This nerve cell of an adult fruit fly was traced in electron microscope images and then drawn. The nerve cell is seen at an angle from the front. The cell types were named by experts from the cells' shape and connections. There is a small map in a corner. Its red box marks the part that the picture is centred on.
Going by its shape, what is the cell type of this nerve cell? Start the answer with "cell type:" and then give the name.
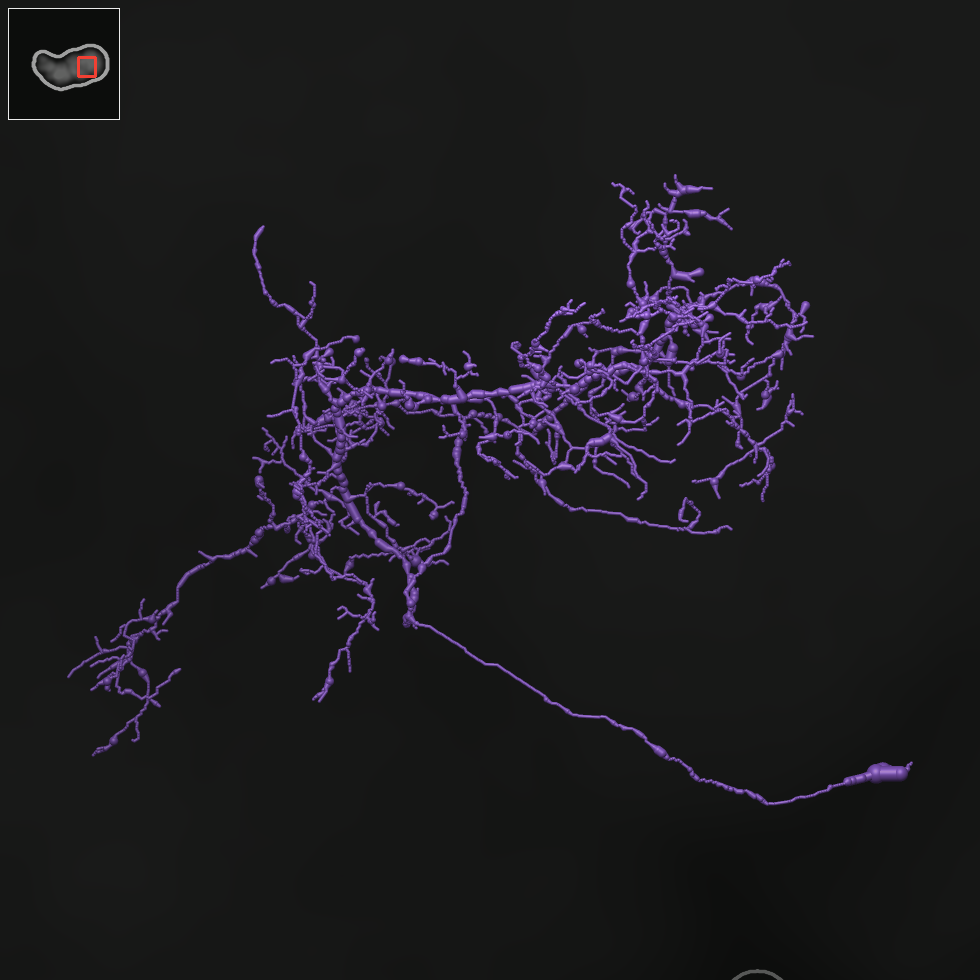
cell type: LAL127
